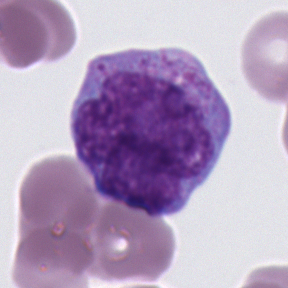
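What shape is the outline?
Angular, with several straight sides, not smoothly round.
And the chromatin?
Finely granular, some darker patches, not coarsely clumped.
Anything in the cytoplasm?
Fine reddish-purple granules, scattered, most visible in the upper part.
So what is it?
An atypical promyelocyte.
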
